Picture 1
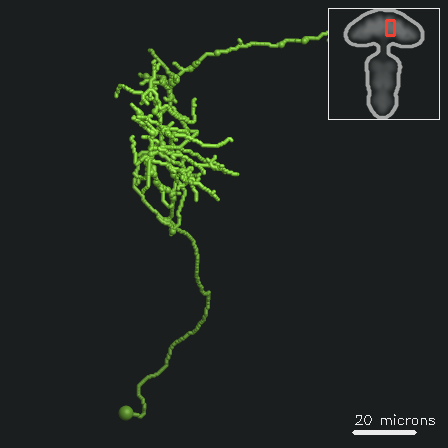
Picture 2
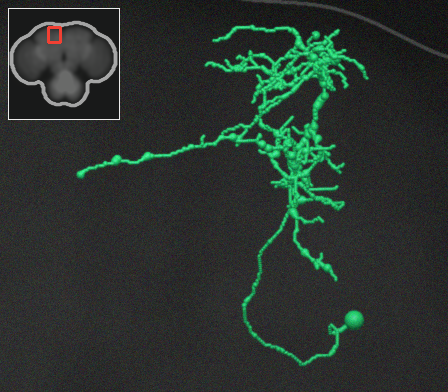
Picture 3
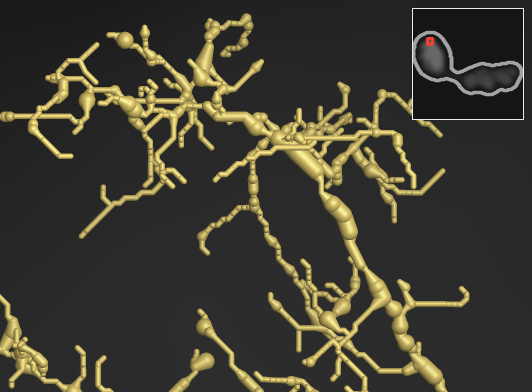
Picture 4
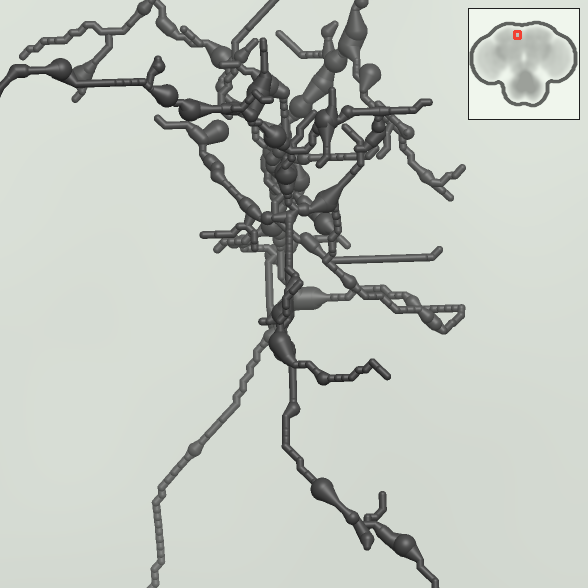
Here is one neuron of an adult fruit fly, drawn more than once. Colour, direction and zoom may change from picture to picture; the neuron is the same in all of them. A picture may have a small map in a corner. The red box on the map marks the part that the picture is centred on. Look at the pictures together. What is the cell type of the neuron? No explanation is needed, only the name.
SMP408_d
